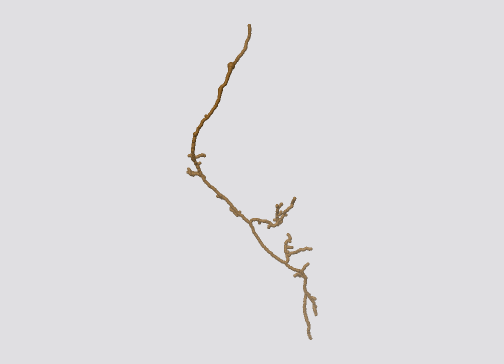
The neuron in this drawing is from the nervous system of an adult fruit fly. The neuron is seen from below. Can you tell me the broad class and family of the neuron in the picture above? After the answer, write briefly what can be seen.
Its broad class is sensory neuron entering the nerve cord. Its family is called class mechanosensory tactile. In this view it is taller than it is wide.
